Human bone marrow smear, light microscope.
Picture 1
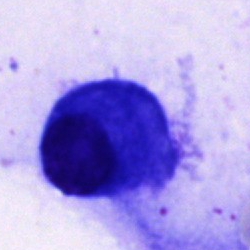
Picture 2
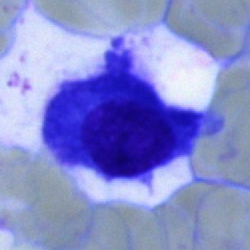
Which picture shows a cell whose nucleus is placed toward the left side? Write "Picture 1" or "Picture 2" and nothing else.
Picture 1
